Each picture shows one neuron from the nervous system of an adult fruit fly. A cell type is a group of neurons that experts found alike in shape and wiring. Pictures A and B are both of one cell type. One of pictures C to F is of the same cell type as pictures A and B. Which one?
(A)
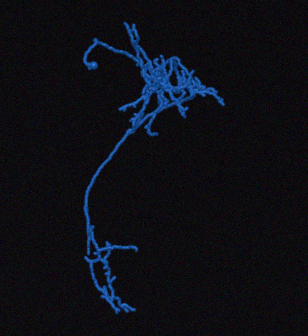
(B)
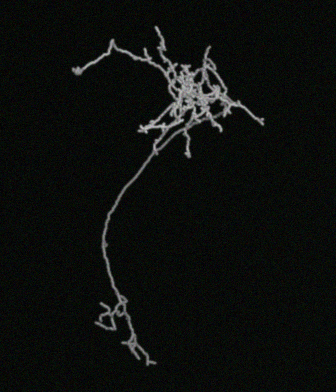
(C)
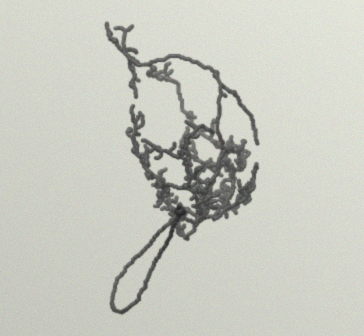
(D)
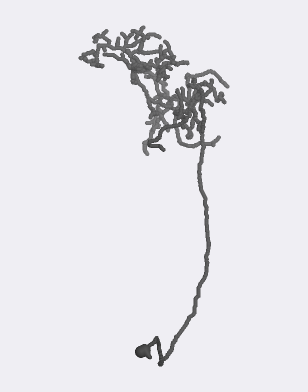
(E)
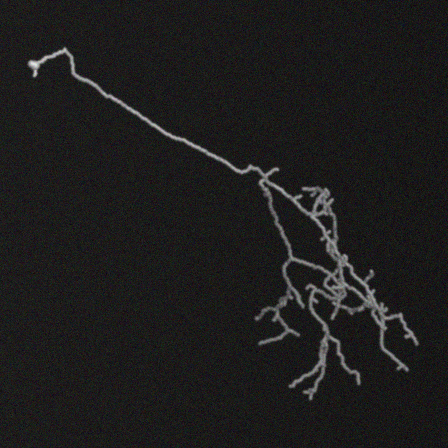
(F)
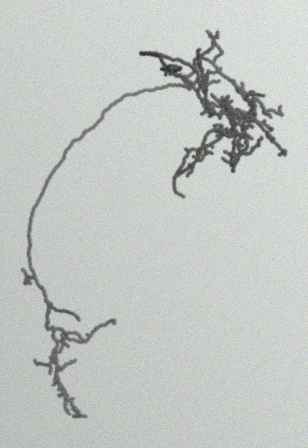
Picture F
